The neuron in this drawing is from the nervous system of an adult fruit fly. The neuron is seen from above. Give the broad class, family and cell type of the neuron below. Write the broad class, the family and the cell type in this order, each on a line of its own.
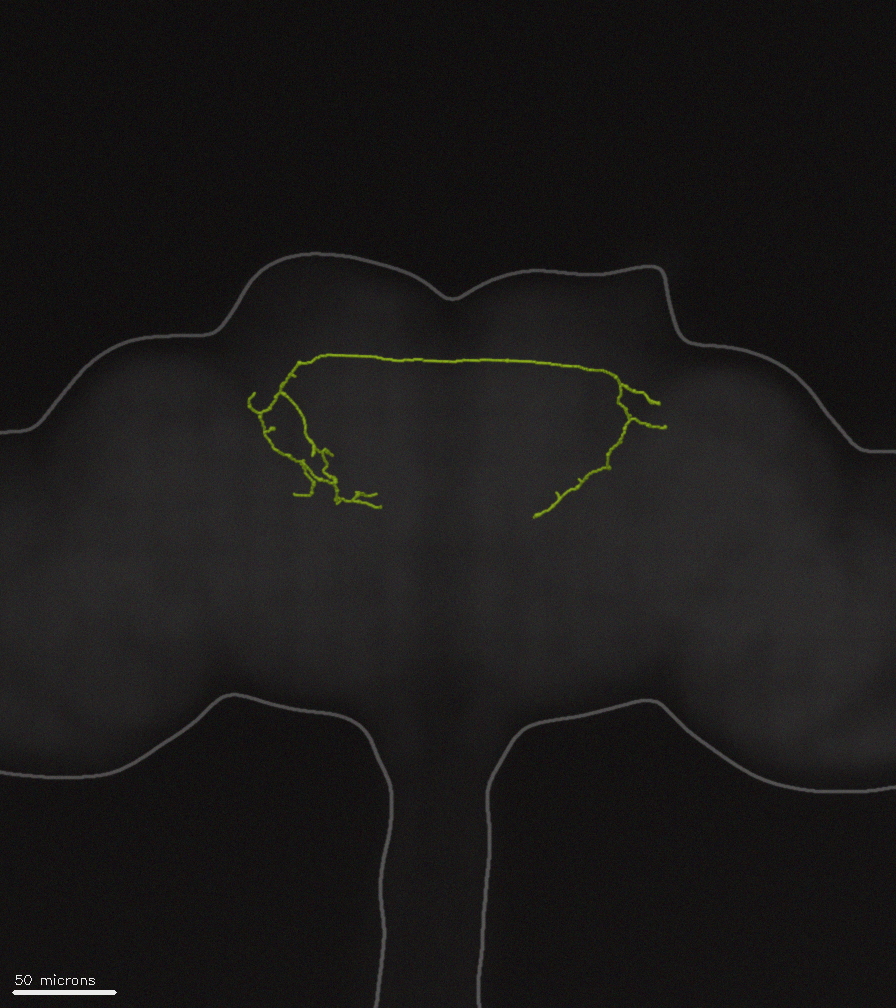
central-brain intrinsic neuron
hemilineage DM4_dorsal
pC1_15c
